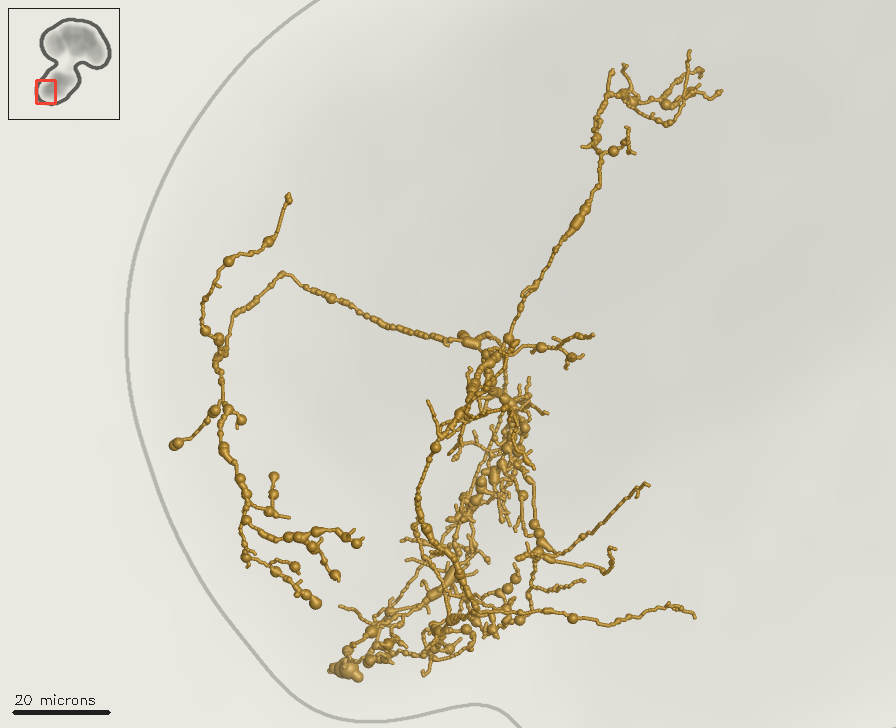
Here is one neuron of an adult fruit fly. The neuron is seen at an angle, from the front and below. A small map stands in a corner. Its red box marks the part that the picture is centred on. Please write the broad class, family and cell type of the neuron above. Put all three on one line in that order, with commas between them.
nerve-cord intrinsic neuron, hemilineage 04B, IN04B076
